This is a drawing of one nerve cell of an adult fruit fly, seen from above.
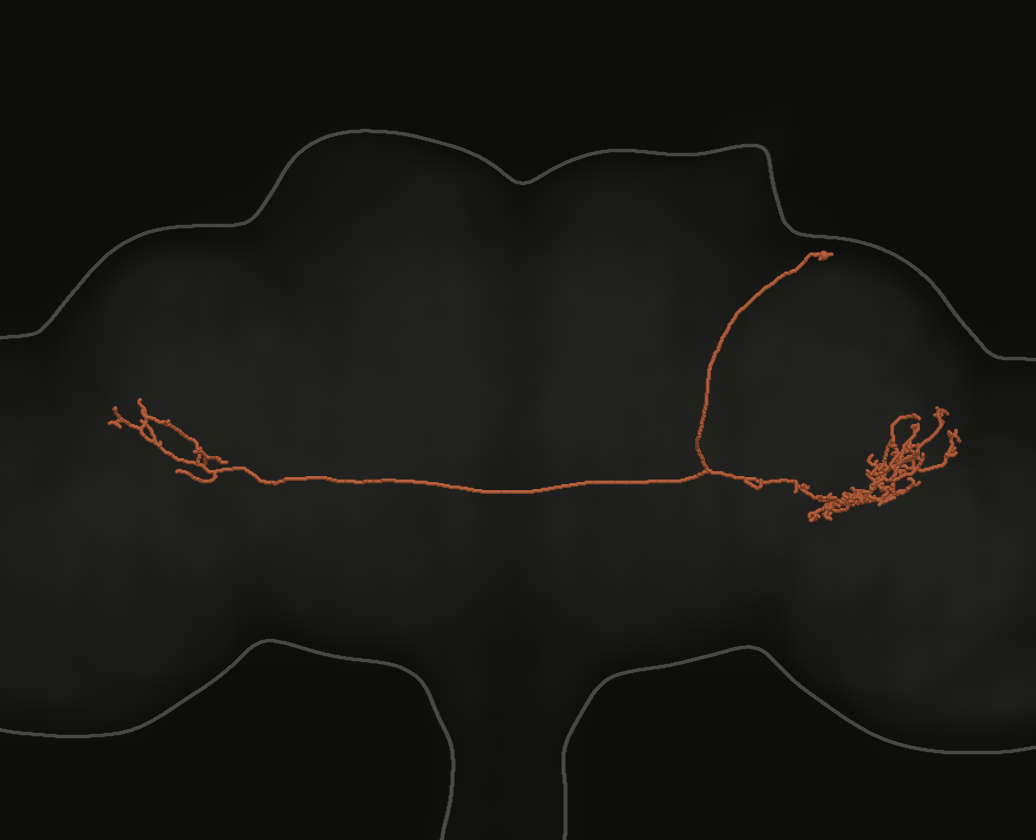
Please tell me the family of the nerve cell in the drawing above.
hemilineage VLPa2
